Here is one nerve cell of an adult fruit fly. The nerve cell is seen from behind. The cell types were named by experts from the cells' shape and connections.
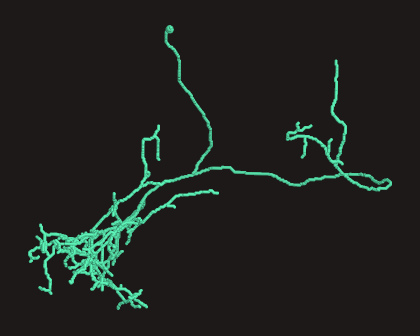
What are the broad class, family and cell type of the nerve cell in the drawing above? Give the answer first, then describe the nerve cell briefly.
Its broad class is central-brain intrinsic neuron. Its family is hemilineage VLPp2. The cell type is WED129. The picture shows dozens of branch ends. As drawn here it is wider than it is tall.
